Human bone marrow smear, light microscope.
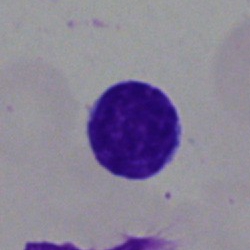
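Lymphocyte, the cell in the middle. Its nucleus seems to fill nearly the whole cell. The chromatin looks dense and deep purple, with slightly paler mottled patches. I can make out no nucleoli in the nucleus, nor any vacuoles in the cell.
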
